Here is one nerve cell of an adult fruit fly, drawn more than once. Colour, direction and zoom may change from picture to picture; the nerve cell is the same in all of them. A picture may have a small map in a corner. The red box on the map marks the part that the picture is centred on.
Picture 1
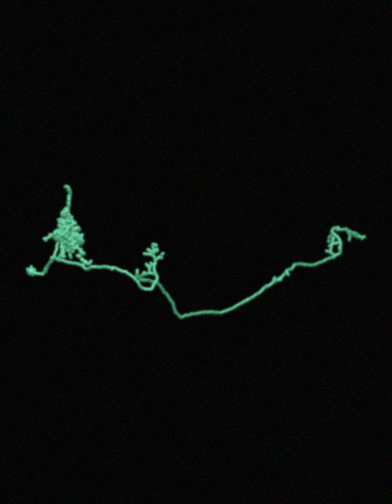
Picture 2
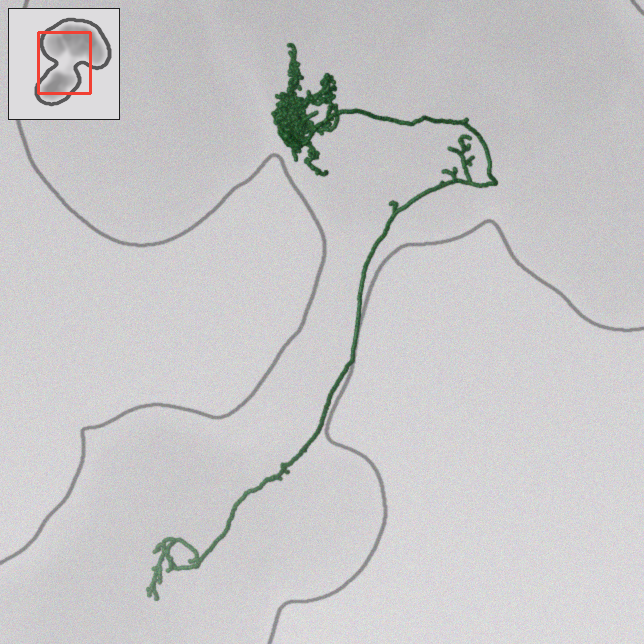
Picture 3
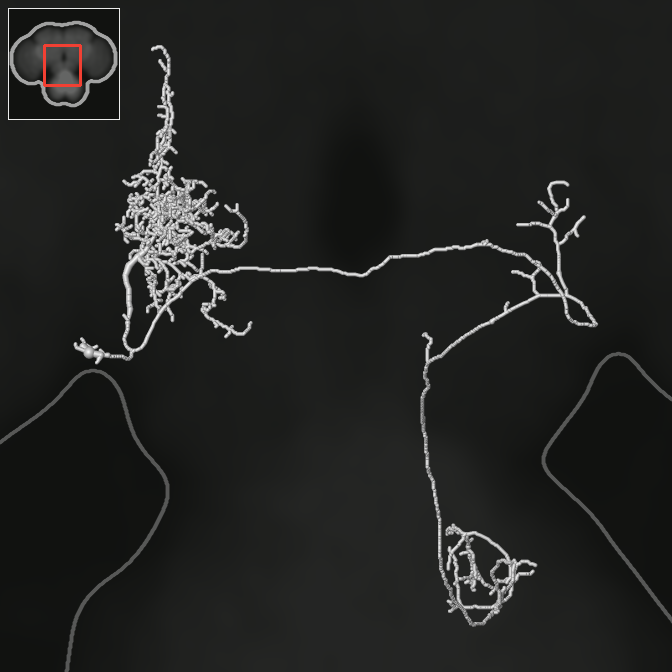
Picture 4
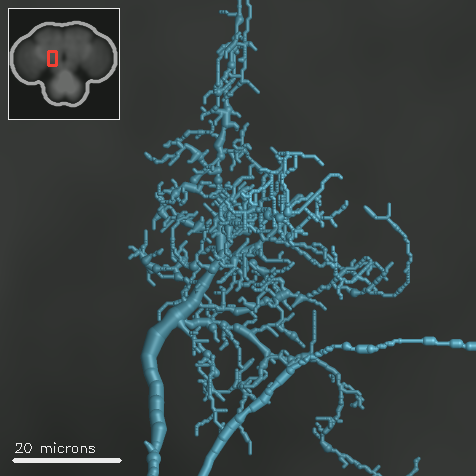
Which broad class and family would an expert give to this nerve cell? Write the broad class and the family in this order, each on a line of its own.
descending neuron
DNg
